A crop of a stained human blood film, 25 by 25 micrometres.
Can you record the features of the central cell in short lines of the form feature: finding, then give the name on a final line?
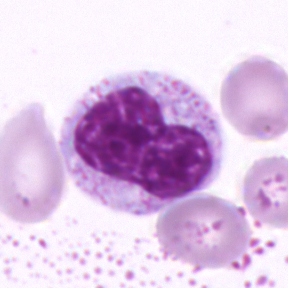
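Outline: round and smooth
Nucleus: about 12 by 9 micrometres, no nucleoli visible
Chromatin: dense, deep purple, coarsely clumped
Granules: fine, pink-red, scattered throughout the cytoplasm
Cell type: metamyelocyte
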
